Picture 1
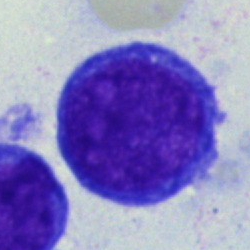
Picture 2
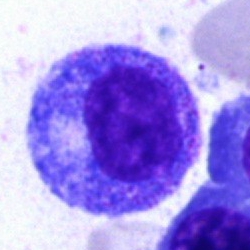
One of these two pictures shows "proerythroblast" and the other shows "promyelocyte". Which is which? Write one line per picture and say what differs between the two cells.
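Picture 1 shows a proerythroblast: No granules are visible in the cytoplasm.
Picture 2 shows a promyelocyte: Fine reddish-purple granules are scattered through the cytoplasm.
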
